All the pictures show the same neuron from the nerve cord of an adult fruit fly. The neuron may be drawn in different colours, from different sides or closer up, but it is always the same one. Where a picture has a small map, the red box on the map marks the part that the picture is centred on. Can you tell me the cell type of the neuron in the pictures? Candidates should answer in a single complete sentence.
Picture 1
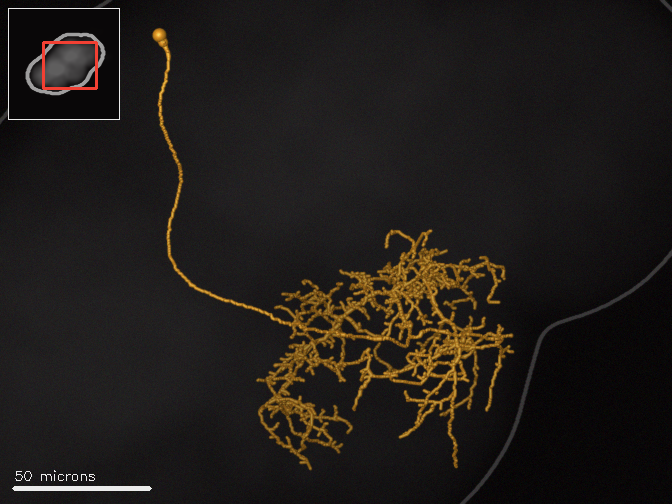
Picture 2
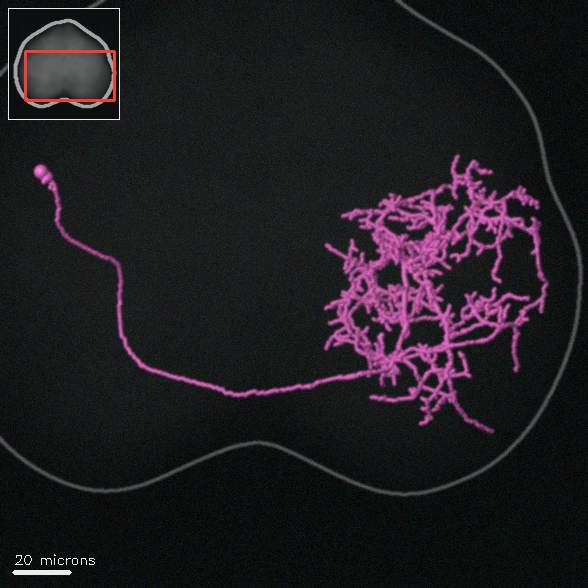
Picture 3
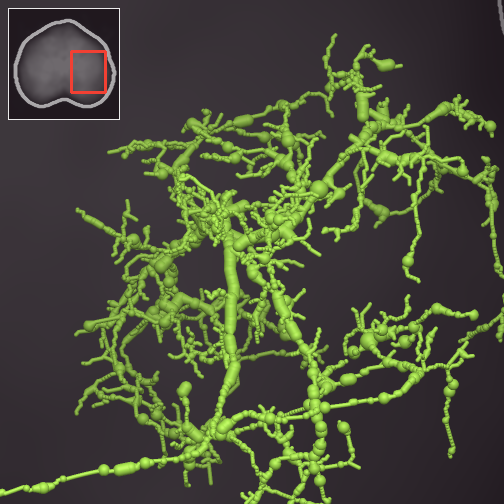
For this neuron, the cell type is IN01A030.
